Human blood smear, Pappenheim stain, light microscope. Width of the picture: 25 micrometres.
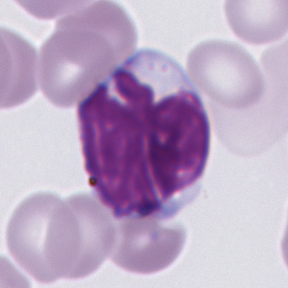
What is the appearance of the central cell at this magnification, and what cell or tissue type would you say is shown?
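The nucleus is folded along a crease running from top to bottom, so two lobes lie side by side. It measures about 13 by 11 micrometres within a cell of about 15 by 12 micrometres, filling about 80% of the cell's area. The pale greyish-blue cytoplasm is widest above the nucleus and holds only a few tiny scattered dots, not dense granules. This is a large granular lymphocyte.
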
